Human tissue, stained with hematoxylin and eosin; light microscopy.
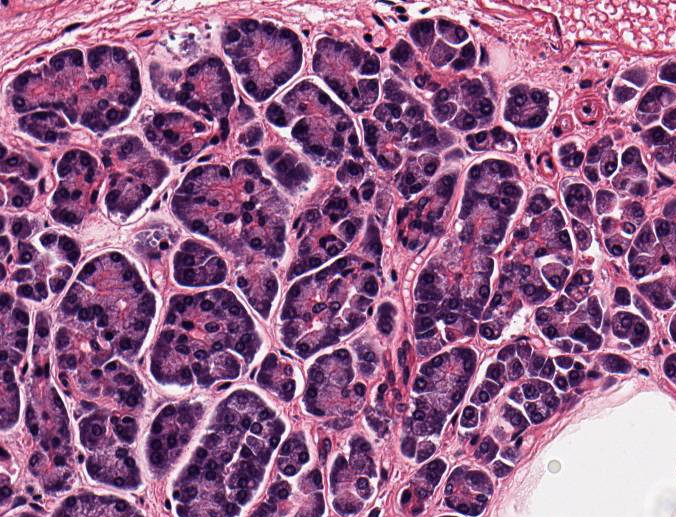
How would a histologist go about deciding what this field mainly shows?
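Exocrine pancreas fills this field: closely packed acini grouped into rounded clusters, divided by thin pink fibrous septa.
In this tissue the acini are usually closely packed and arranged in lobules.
The acinar cell nuclei are round and dark and lie toward the base of the cells.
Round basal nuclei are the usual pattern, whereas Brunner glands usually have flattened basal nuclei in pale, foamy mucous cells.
Clear retraction gaps part many acinar clusters from the surrounding septa.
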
